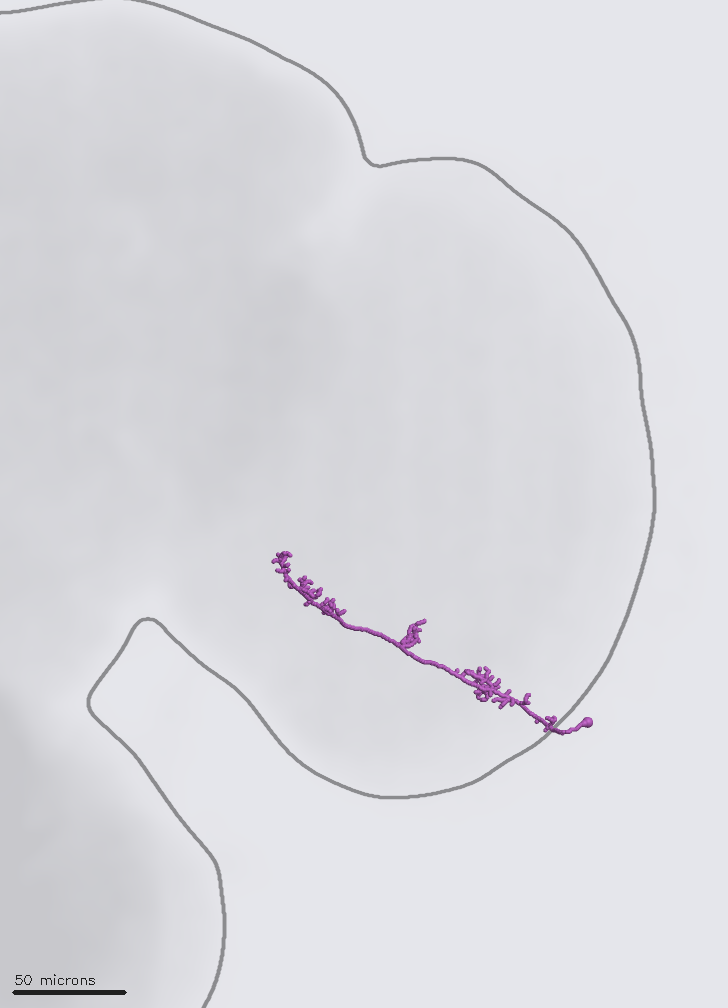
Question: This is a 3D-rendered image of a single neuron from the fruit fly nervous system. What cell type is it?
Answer: TmY5a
